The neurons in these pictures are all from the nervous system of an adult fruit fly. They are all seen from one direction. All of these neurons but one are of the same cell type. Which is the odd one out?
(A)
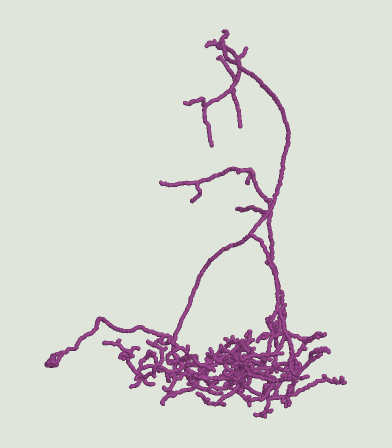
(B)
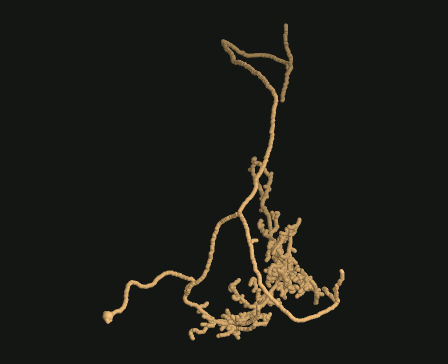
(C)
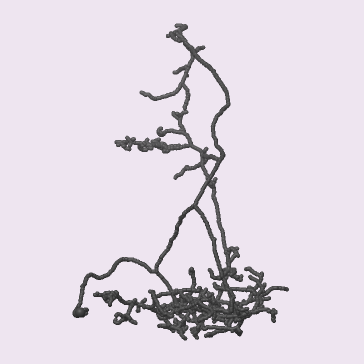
Picture B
